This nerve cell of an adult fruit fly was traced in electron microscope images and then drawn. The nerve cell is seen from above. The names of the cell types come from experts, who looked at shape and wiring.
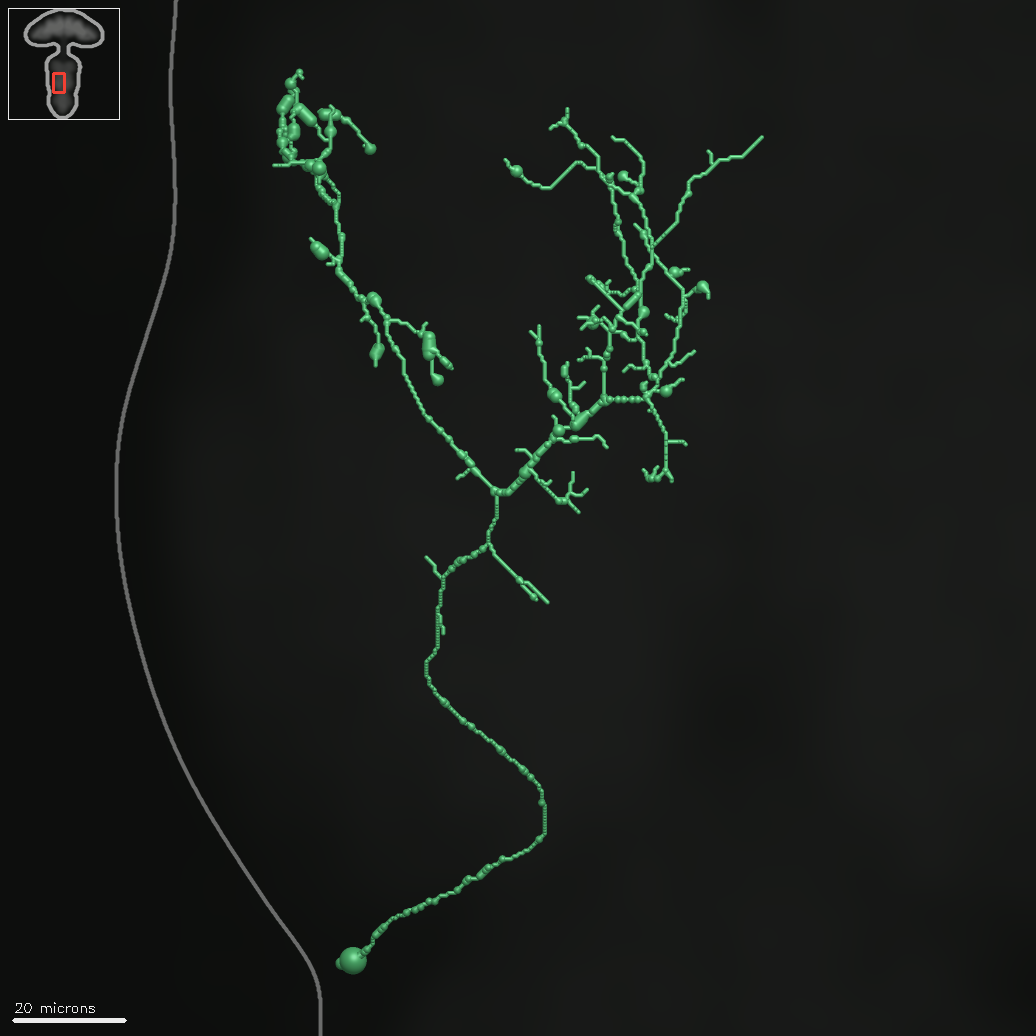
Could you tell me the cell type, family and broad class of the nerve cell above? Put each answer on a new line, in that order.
IN03B071
hemilineage 03B
nerve-cord intrinsic neuron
